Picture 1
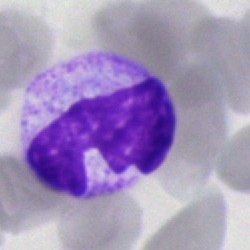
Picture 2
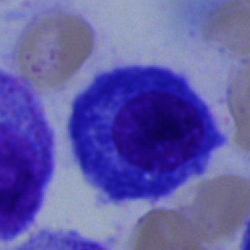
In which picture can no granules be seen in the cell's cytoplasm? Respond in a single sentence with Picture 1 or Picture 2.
For the cell in picture 2, the cytoplasm contains no visible granules.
